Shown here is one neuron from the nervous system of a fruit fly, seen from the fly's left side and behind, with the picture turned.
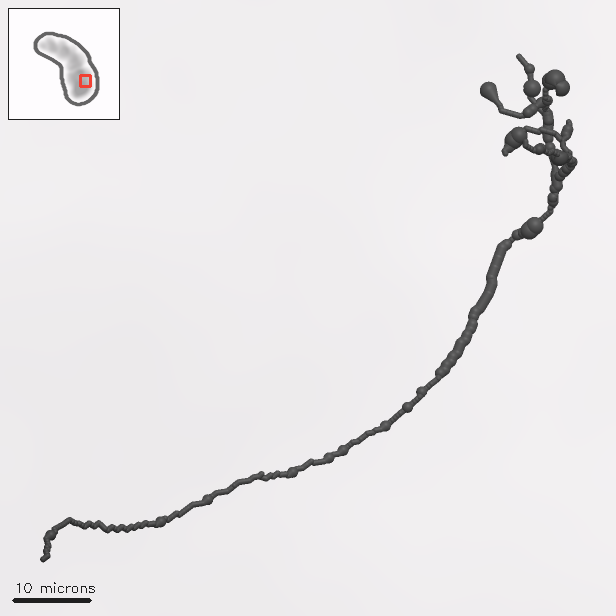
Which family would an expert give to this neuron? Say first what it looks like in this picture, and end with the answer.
The drawing shows no cell body. From left to right in the picture it spans about 70 microns. There are a dozen or fewer branch ends. It is a sensory neuron entering the brain. Its family is called class olfactory.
